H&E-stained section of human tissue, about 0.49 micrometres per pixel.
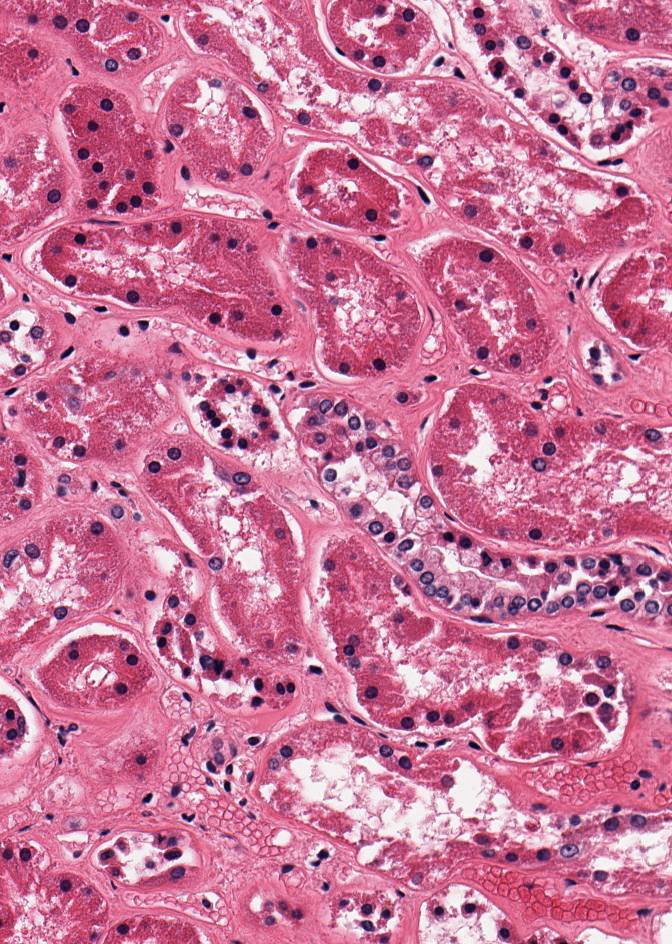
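Renal cortex (haematoxylin and eosin). Tubules cut in many planes crowd the whole field, with little tissue between. Most: lined by cells with abundant, granular, deep pink cytoplasm. Centre to lower right: one diagonal tubule of cuboidal cells, paler cytoplasm, closely set round nuclei. Between tubules: thin pink collagen bands, scattered flat, elongated nuclei.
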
